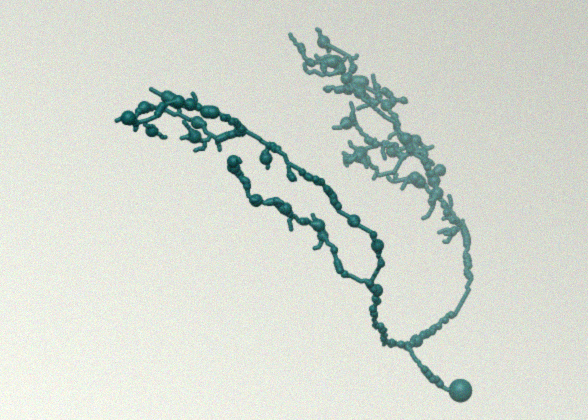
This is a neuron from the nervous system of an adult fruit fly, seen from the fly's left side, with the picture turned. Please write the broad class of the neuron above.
optic-lobe intrinsic neuron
